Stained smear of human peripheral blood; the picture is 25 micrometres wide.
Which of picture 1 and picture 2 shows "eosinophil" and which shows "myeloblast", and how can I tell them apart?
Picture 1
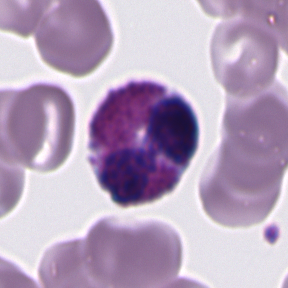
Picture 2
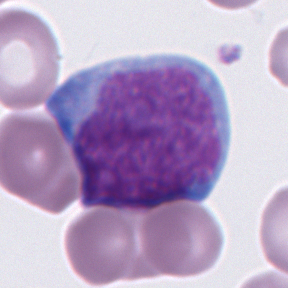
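Picture 1 is an eosinophil; picture 2 is a myeloblast. The eosinophil is about 11 micrometres across, and the myeloblast about 16 micrometres, with its nucleus filling about 70% of the cell's area. In the eosinophil, the nucleus is split into separate lobes, one on the right and one at the lower left, both dense and dark blue-purple, with no nucleoli visible.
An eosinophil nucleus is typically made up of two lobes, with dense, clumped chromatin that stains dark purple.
The eosinophil's cytoplasm is densely packed with coarse granules that give it a reddish-purple colour.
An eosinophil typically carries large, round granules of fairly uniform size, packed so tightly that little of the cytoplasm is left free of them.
The myeloblast's cytoplasm, by contrast, is stained blue and shows no granules.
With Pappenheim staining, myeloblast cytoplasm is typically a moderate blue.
The myeloblast's outline is angular, with a pointed corner on its left side, and two red cells press against its lower edge. Neither cell contains vacuoles.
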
